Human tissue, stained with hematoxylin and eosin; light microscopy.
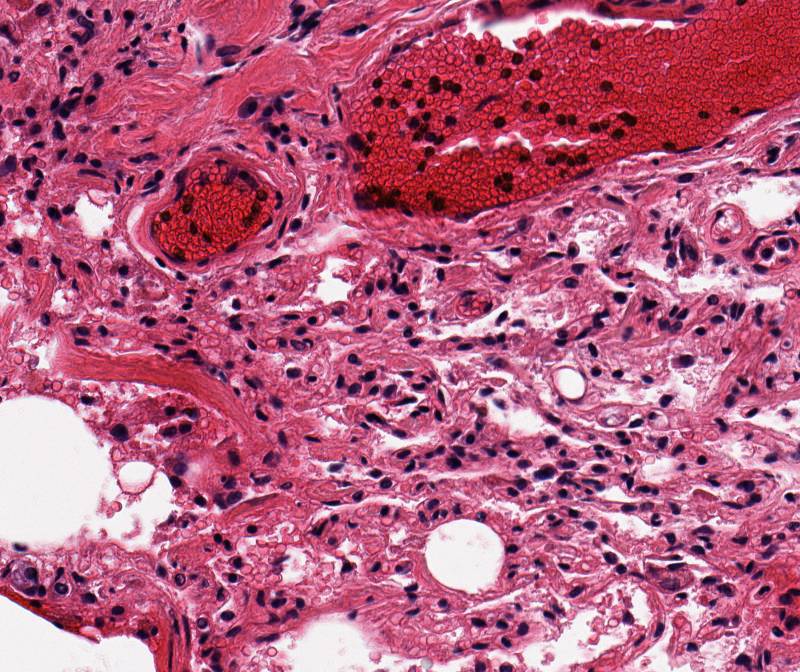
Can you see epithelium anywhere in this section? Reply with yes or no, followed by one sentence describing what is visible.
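No. No epithelium is present anywhere in the field.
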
